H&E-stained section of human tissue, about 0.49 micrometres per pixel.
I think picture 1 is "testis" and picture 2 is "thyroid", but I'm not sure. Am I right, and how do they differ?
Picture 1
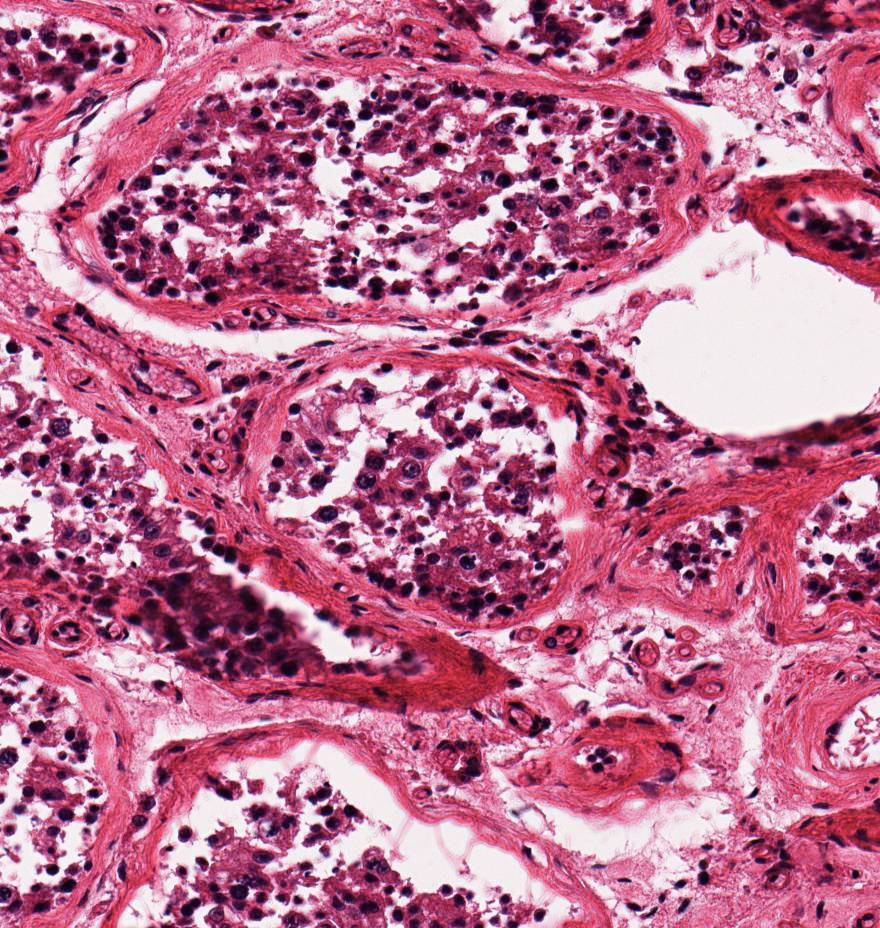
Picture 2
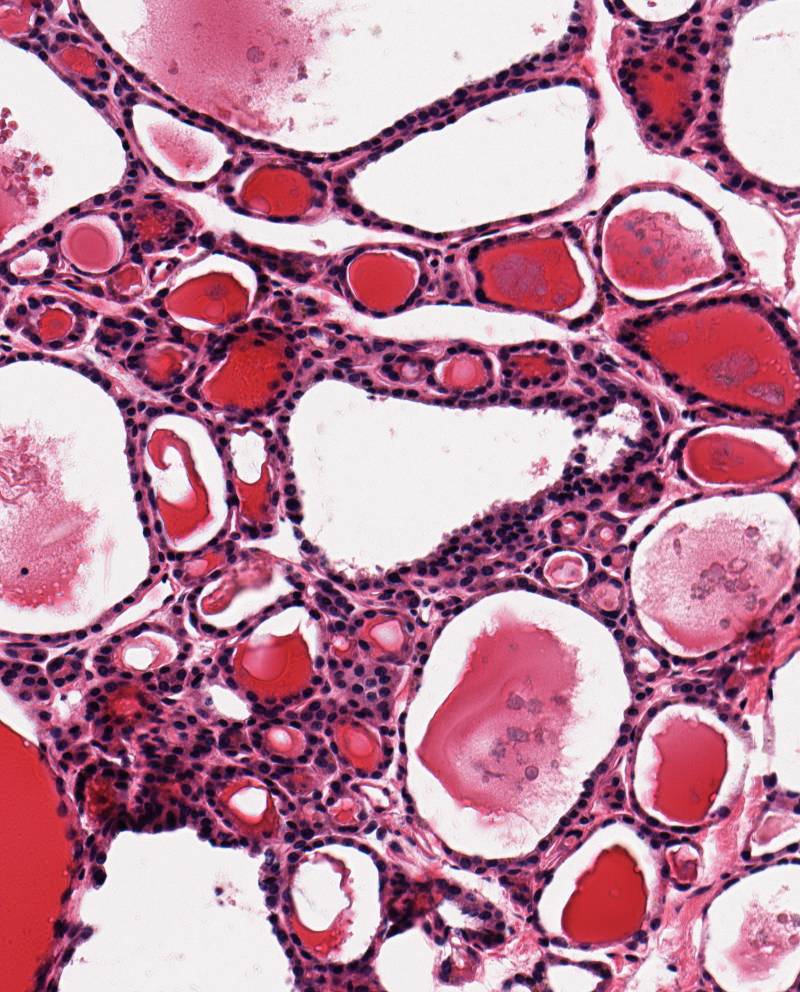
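Let's begin with picture 1: that is the testis, and picture 2 is the thyroid. In picture 1, rounded to oval compartments separated by stroma are filled with loosely lying cells, with clear gaps between them. Small, round, dark nuclei are the most numerous there, and scattered larger cells have round nuclei with visible nucleoli.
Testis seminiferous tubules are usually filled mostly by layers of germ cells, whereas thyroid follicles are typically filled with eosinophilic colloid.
Now look at picture 2: most smaller follicles hold deep red homogeneous colloid, while many larger ones hold only pale pink or largely empty-looking colloid. Notice that each follicle has a smooth lining, a single layer of low cuboidal to flattened cells with small dark round nuclei.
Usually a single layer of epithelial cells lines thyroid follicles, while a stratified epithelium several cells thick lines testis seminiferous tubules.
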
